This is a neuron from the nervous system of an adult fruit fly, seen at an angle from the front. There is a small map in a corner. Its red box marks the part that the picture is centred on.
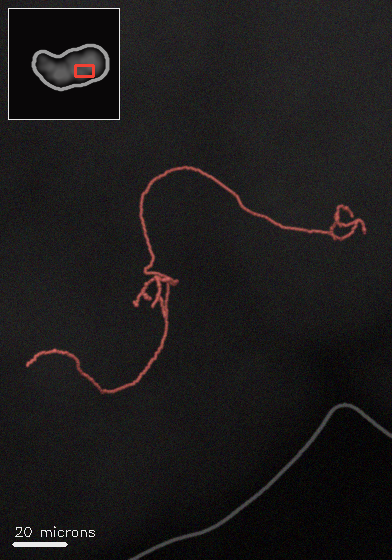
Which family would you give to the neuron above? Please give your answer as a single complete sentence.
Family membership for the neuron is class olfactory.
